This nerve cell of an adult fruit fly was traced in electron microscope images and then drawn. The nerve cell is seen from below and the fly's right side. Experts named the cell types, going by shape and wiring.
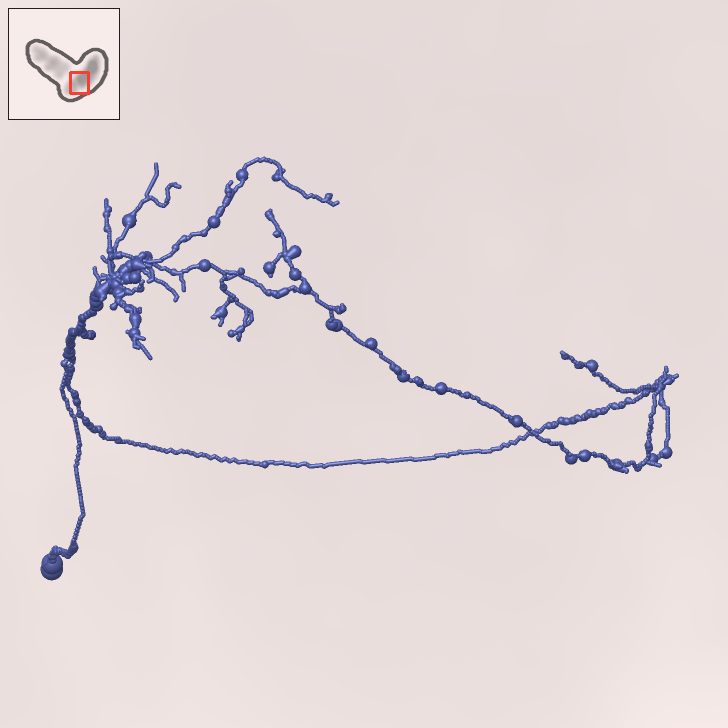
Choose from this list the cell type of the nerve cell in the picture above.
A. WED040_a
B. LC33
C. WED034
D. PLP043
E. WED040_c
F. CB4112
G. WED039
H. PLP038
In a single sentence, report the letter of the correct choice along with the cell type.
Listed as option E, the cell type WED040_c is that of the nerve cell.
